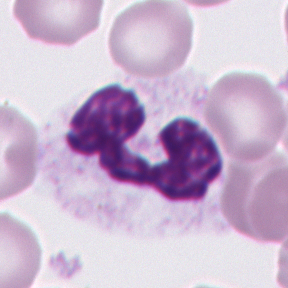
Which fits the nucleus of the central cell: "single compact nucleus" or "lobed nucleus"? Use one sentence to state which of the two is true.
Within the cell, the nucleus is split into distinct lobes.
